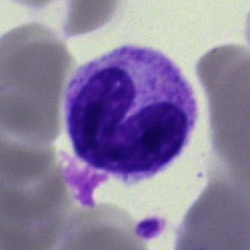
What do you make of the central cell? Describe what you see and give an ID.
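The nucleus holds dark purple, condensed chromatin and shows no visible nucleoli. The cytoplasm is pale lilac. The name of this cell is band neutrophil.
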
